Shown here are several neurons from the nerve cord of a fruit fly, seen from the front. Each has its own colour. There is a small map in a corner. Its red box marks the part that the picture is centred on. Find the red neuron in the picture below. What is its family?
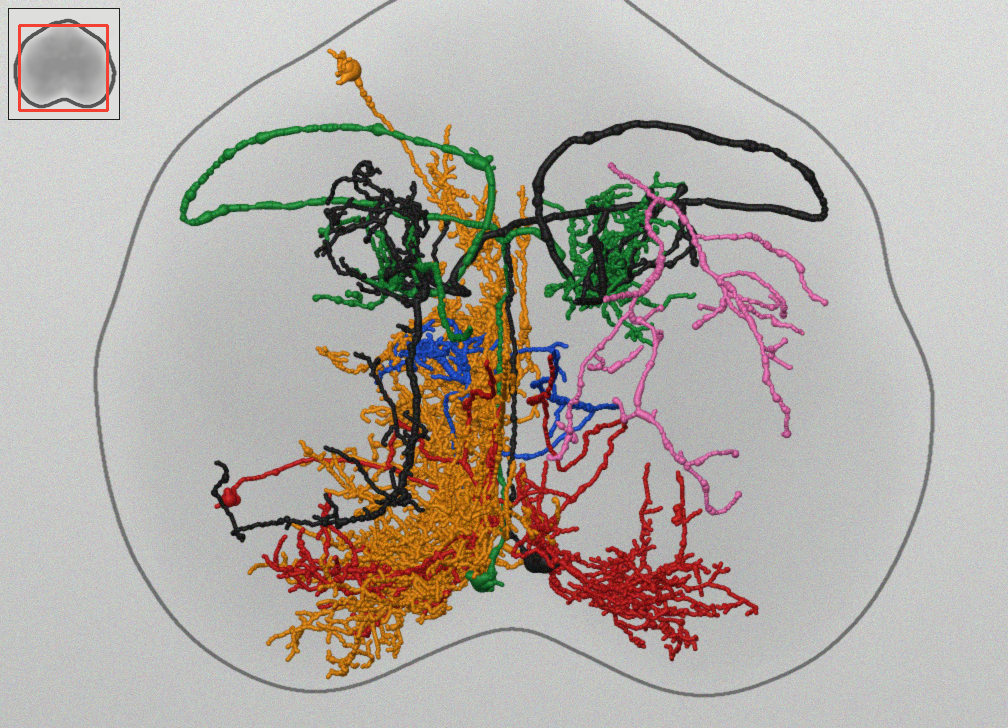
hemilineage 09B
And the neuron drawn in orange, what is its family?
hemilineage 17A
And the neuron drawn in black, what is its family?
hemilineage 02A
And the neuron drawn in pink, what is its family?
DNge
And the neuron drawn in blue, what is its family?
hemilineage 10B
